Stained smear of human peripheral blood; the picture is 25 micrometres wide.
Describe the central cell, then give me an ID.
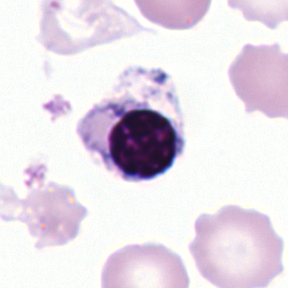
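Looking first at the nucleus, I see it sits off-centre toward the lower right, round in outline and about 6 micrometres across. Its chromatin is very dense and dark purple-black, with only a few small paler spots. Pale cytoplasm lies mainly above and to the left of it. Near the top edge of the cell there are small dark blue-purple clumps in the cytoplasm. My name for it: normoblast.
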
